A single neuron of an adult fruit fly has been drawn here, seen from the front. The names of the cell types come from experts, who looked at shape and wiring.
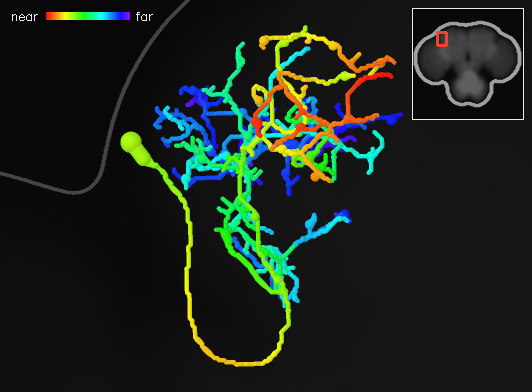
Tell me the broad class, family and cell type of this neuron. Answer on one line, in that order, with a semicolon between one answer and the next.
central-brain intrinsic neuron; hemilineage LHl1; CB2861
